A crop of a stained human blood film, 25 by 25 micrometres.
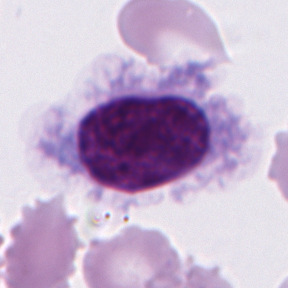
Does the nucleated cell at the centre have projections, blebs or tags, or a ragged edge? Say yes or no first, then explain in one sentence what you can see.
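Yes. The cell border is ragged, with many fine hair-like projections all around.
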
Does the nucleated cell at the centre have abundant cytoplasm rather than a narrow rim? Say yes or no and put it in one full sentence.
Yes, its cytoplasm is plentiful around the nucleus.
